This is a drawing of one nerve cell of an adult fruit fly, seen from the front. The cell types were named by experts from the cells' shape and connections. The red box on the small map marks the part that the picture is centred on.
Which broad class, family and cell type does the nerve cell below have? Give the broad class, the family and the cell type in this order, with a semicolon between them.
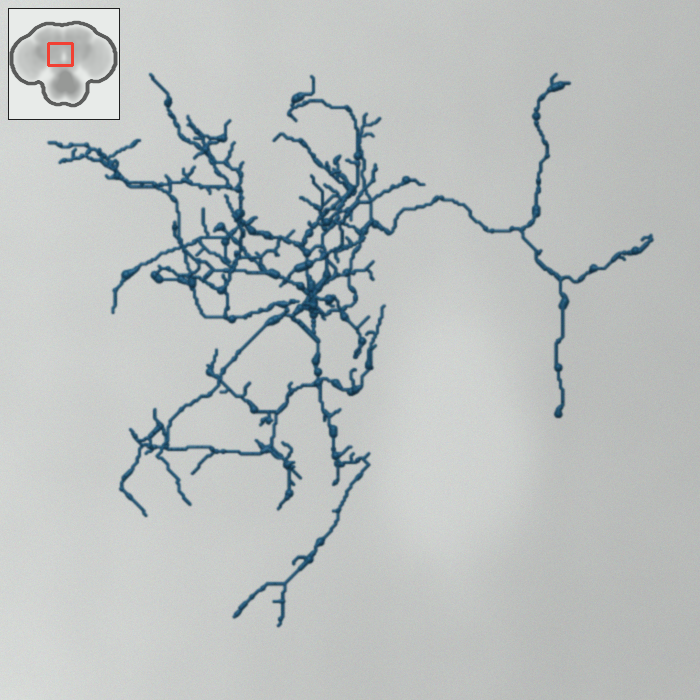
central-brain intrinsic neuron; hemilineage LALv1_ventral; PS076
